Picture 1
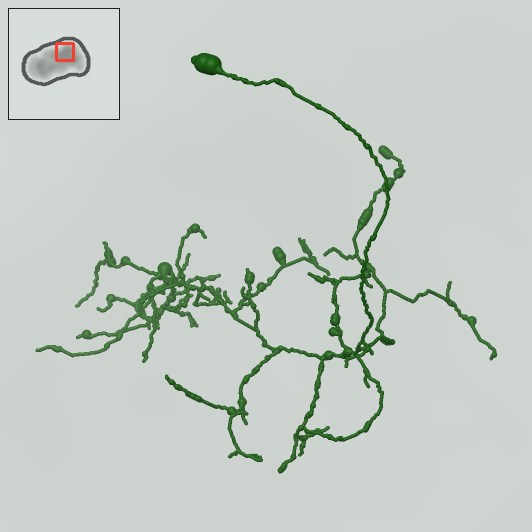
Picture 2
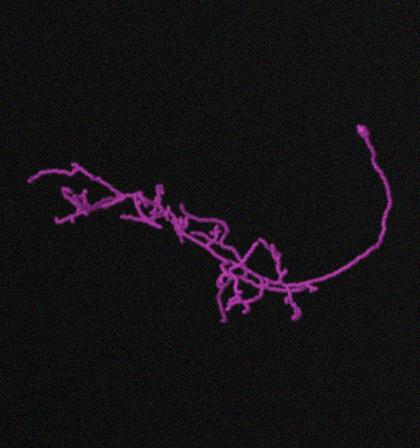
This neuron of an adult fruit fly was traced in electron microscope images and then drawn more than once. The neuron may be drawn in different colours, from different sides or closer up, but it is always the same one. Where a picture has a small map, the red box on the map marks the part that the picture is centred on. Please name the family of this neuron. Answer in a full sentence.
The family is hemilineage 05B.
